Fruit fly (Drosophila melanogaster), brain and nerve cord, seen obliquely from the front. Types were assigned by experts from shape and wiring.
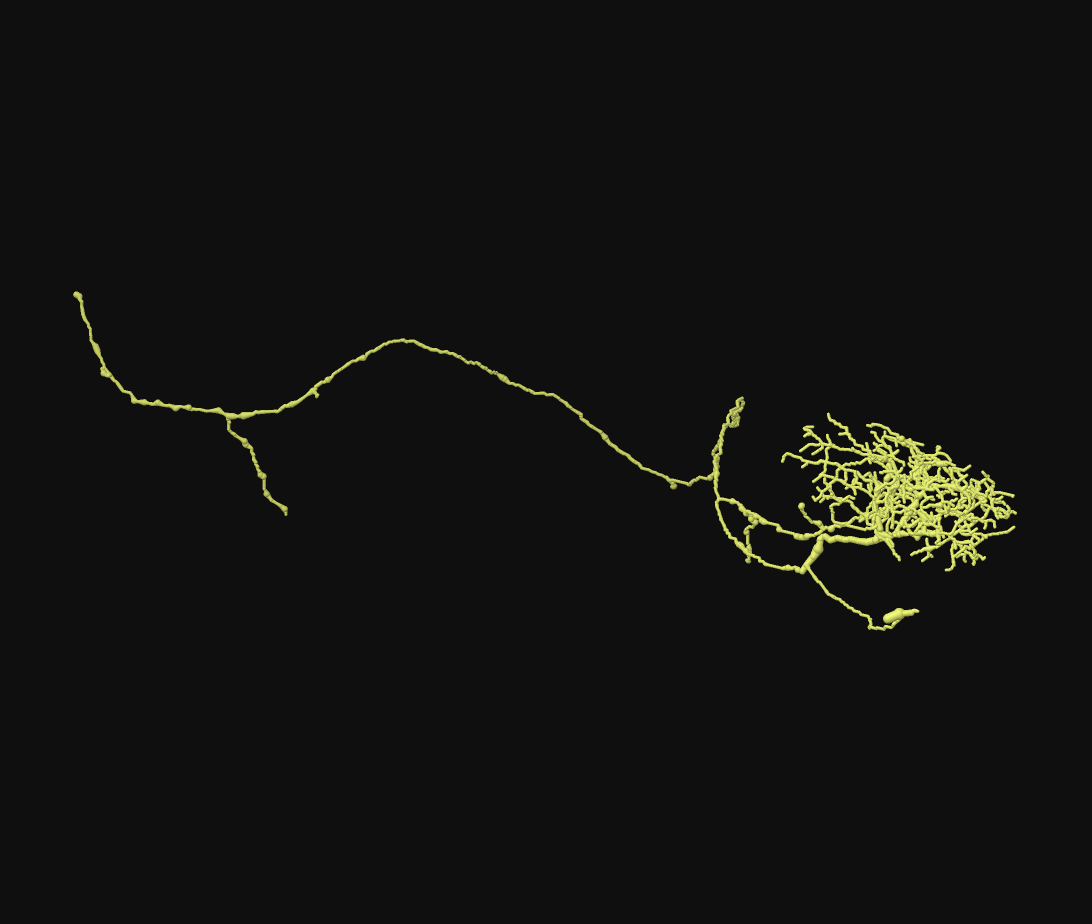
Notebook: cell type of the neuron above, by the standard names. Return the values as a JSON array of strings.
["AOTU008"]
